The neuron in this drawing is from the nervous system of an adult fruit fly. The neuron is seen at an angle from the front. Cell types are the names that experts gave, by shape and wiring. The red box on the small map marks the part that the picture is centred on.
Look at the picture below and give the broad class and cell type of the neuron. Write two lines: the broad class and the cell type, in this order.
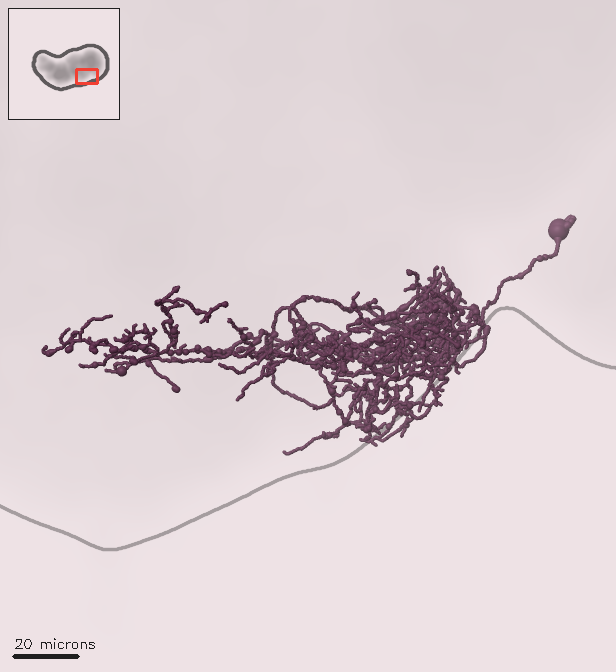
central-brain intrinsic neuron
GNG072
